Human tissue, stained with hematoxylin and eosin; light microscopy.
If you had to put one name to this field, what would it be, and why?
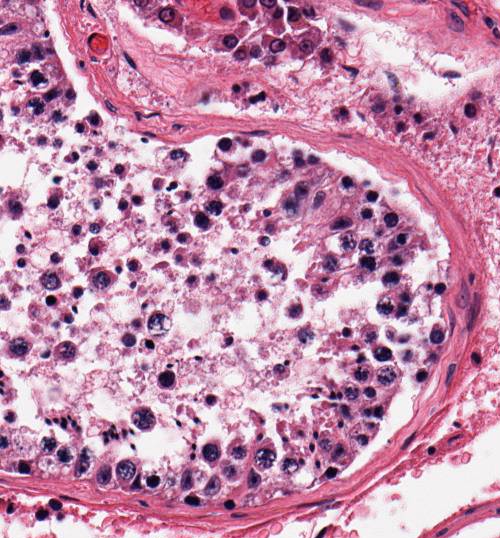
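Seminiferous tubule is what this field mainly shows. A single large rounded unit fills most of it, its curved wall running from lower left around the right to the top.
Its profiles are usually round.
Its boundary is a thick band of pink, layered fibrous tissue. Through the centre I notice many small cells with dark, round, dense nuclei. Centrally and to the left it is loosely filled, cells parted by pale, finely vacuolated material and clear spaces.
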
